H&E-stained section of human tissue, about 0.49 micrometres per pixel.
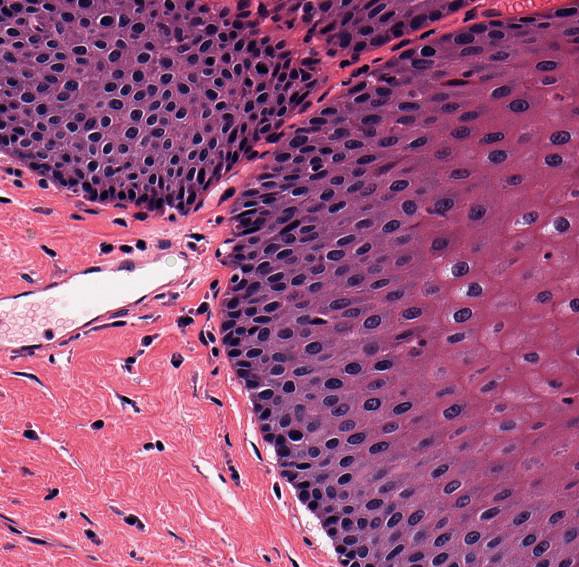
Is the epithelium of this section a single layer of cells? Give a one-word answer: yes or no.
No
